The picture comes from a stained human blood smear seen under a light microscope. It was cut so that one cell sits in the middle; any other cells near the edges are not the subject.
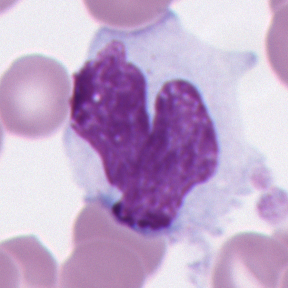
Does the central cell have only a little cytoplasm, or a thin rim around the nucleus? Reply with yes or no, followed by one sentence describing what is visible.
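No. The cytoplasm is plentiful and pale greyish blue.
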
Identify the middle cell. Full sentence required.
The middle position in this crop is taken by a monocyte.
